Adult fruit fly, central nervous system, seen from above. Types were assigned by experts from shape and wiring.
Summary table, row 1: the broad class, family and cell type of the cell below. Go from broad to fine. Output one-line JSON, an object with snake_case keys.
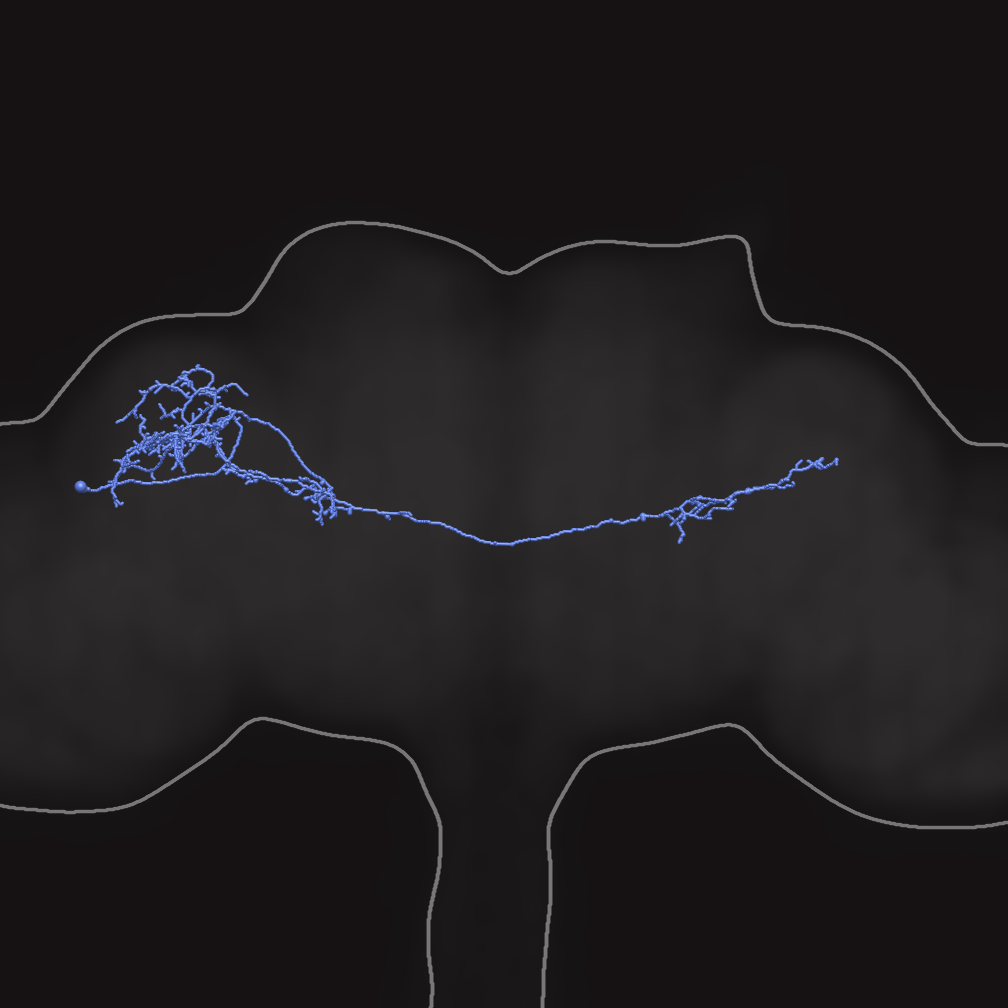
{"broad_class": "central-brain intrinsic neuron", "family": "hemilineage LHl2_ventral", "cell_type": "CB1005"}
